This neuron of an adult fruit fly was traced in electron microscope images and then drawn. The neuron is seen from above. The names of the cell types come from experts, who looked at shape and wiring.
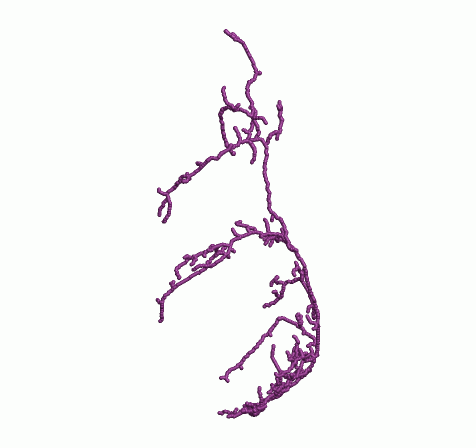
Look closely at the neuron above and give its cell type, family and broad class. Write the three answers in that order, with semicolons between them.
CB1687; hemilineage SLPpl3; central-brain intrinsic neuron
